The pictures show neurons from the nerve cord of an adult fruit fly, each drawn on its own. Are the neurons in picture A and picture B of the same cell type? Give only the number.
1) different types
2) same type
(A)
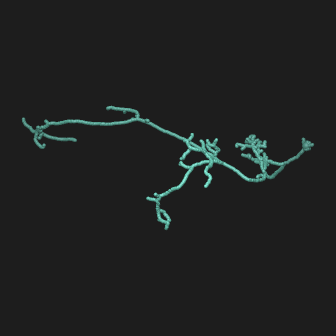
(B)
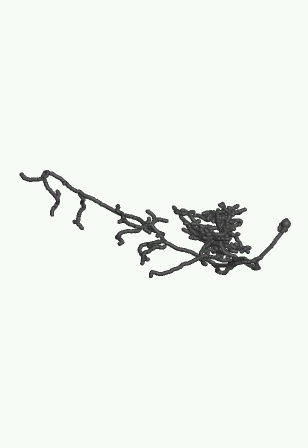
2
